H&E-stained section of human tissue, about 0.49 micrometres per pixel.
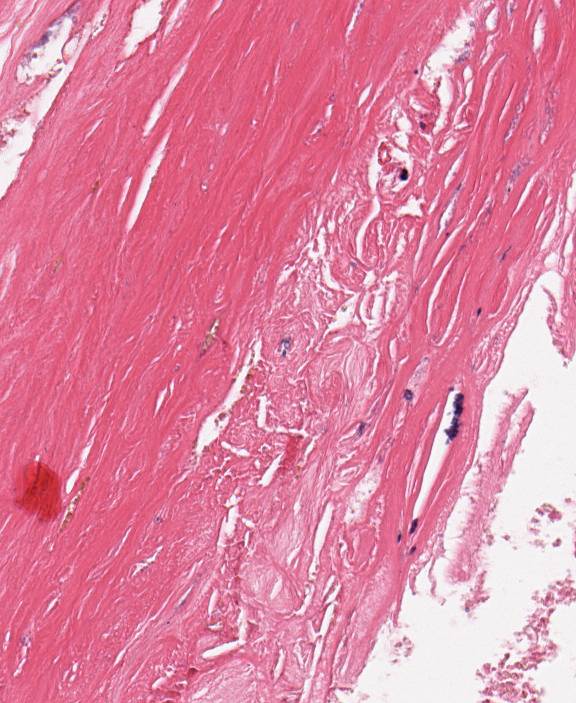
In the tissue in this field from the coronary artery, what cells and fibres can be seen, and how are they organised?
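Field: dense, strongly eosinophilic fibrous tissue, almost throughout; no epithelium. Nuclei: very sparse; a few small dark ones, mostly in the right half. Central band: paler, looser, with slit-like clefts, running diagonally. Pigment: small golden-brown granular clumps among the fibres, especially left of centre.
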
